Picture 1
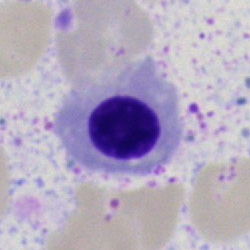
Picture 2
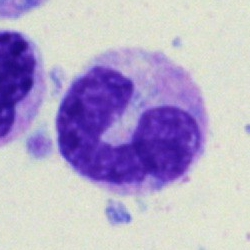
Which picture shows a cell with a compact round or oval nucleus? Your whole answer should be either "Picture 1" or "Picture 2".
Picture 1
